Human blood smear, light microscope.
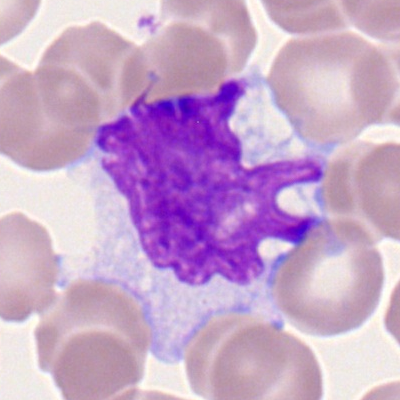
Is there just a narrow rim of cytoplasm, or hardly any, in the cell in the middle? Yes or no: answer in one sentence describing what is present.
No, there is abundant cytoplasm around the nucleus.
